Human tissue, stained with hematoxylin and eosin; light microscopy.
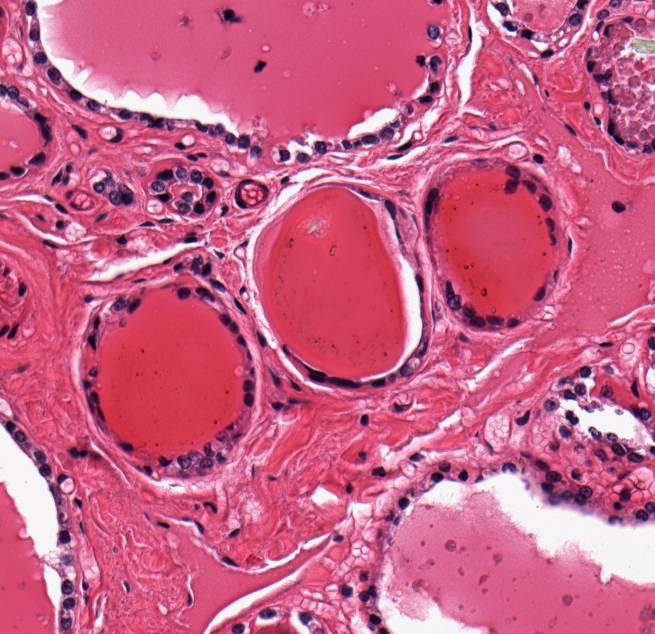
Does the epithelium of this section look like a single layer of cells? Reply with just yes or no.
Yes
